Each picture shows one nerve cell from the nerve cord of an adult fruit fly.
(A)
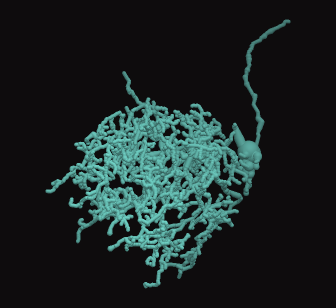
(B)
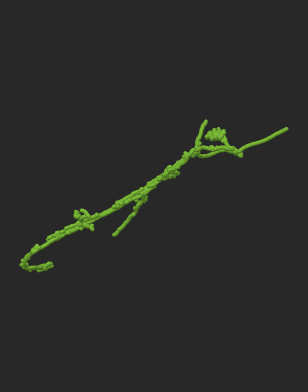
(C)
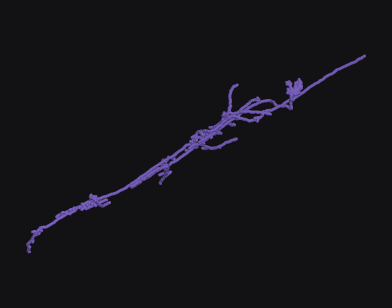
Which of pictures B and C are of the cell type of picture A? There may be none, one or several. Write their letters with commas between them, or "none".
none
